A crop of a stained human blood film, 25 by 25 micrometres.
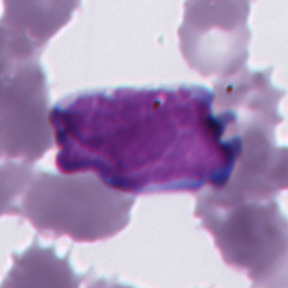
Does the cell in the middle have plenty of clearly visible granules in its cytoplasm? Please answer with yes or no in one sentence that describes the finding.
No, its cytoplasm is free of any visible granules.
